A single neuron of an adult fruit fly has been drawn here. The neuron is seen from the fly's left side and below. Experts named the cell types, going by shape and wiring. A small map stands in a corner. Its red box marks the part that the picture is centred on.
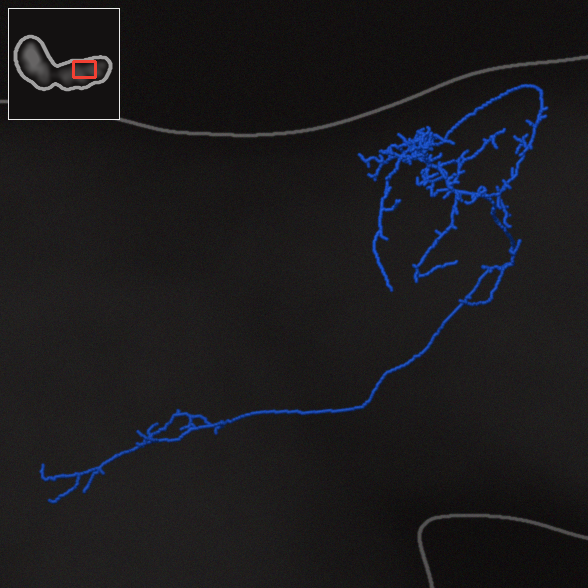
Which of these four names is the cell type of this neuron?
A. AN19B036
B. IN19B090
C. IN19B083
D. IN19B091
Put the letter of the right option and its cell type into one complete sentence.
The neuron represents the cell type IN19B091, found under option D.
